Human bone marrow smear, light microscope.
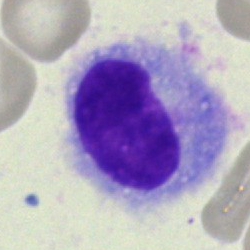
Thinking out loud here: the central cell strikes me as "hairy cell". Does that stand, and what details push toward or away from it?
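In the central cell the nucleus sits off-centre towards the left, and the pale greyish blue cytoplasm is widest to the right of it. The outline is irregular, with a soft, ragged edge instead of a sharp, smooth border. Red cells lie at the corners of the picture without touching the cell.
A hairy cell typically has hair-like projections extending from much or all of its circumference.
The ragged edge matches this and speaks for hairy cell over erythroblast.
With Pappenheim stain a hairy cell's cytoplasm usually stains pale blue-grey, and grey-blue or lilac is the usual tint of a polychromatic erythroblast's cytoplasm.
The pale greyish blue cytoplasm would therefore fit both names. Hairy cell is the name that fits.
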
